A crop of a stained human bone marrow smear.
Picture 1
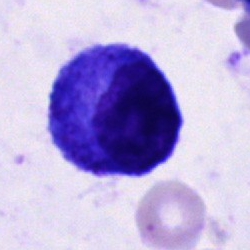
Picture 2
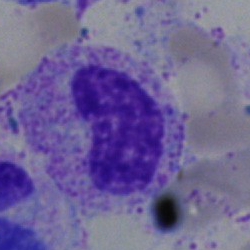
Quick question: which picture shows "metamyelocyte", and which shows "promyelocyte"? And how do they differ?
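The promyelocyte is in picture 1, the metamyelocyte in picture 2. In the promyelocyte the whole cell stains deep blue-purple, fine dark stippling covers its surface, and a curved line separates a paler left part from a darker right part. No distinct nucleolus can be picked out within that dark staining. The metamyelocyte has a bean-shaped nucleus, indented on the left and set toward the right, so that a wider band of cytoplasm remains on the left. Its cytoplasm has a pale grey-blue background. Its chromatin is dark purple and clumped, with small paler patches between the clumps.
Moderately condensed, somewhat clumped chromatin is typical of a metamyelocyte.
Both cells are round or roughly round in outline, and neither shows clear vacuoles.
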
